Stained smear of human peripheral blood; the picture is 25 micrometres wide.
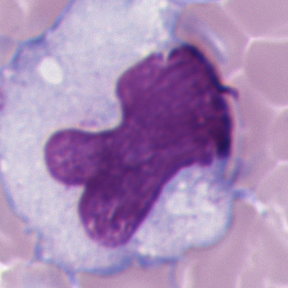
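Monocyte, central cell of a stained peripheral blood smear. Outline irregular and wavy. Nucleus toward the right side of the cell; most cytoplasm lies on the left. Single clear round vacuole in the cytoplasm, upper left. No distinct nucleoli in the nucleus.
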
